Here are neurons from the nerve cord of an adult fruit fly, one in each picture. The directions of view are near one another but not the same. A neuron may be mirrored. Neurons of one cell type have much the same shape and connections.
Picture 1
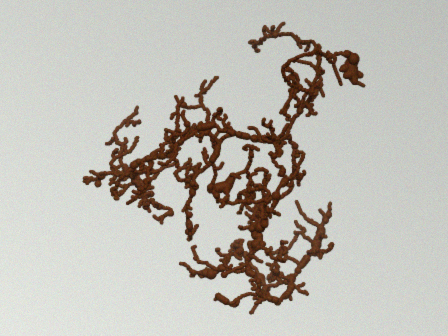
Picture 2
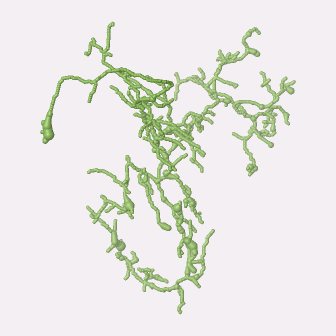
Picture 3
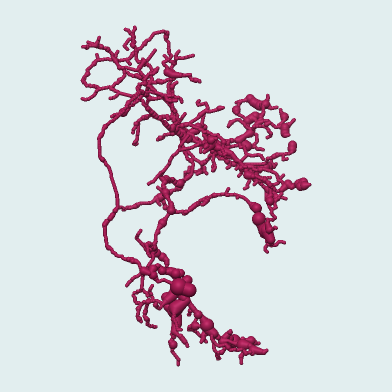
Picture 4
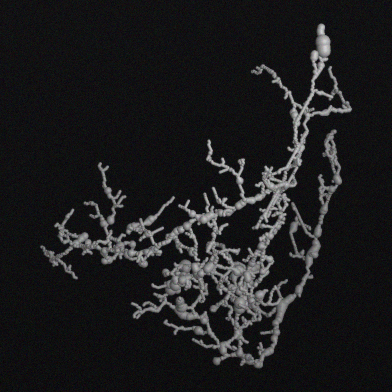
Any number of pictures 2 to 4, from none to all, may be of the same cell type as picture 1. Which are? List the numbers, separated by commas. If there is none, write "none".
4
